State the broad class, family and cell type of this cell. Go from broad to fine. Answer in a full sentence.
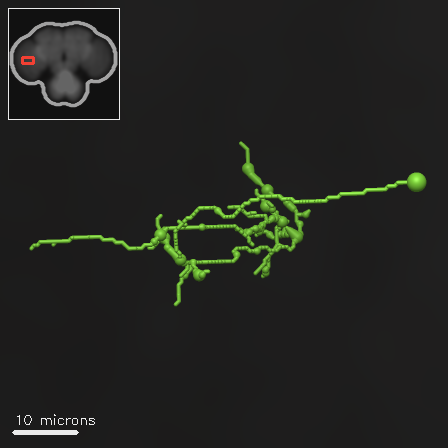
An optic-lobe intrinsic neuron of the Mi family, type Mi15.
